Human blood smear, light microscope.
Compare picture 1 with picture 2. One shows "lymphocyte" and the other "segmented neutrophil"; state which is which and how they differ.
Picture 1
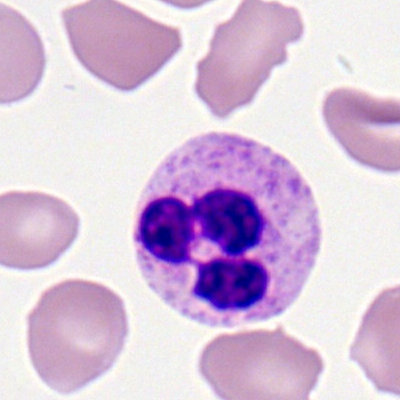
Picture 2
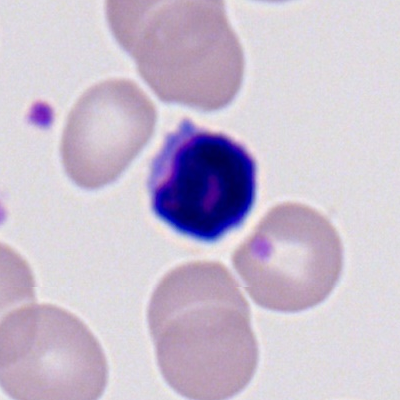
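Picture 1 is a segmented neutrophil; picture 2 is a lymphocyte. Outline: the segmented neutrophil is round and smooth, whereas the lymphocyte is roughly round, with a slightly ragged edge at the upper left. Nucleus: the segmented neutrophil's is divided into three separate lobes and shows no nucleoli.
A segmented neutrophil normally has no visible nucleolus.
Chromatin: dark and coarsely clumped in the segmented neutrophil; very dark purple, dense and condensed in the lymphocyte.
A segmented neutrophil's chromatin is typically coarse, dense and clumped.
Cytoplasm: abundant, pale pinkish-lilac and filled with fine lilac granules in the segmented neutrophil; in the lymphocyte, a scant pale blue rim seen mainly at the upper left of the nucleus.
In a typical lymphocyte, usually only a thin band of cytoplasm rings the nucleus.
Size: the whole lymphocyte is about as large as the neighbouring red cells.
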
